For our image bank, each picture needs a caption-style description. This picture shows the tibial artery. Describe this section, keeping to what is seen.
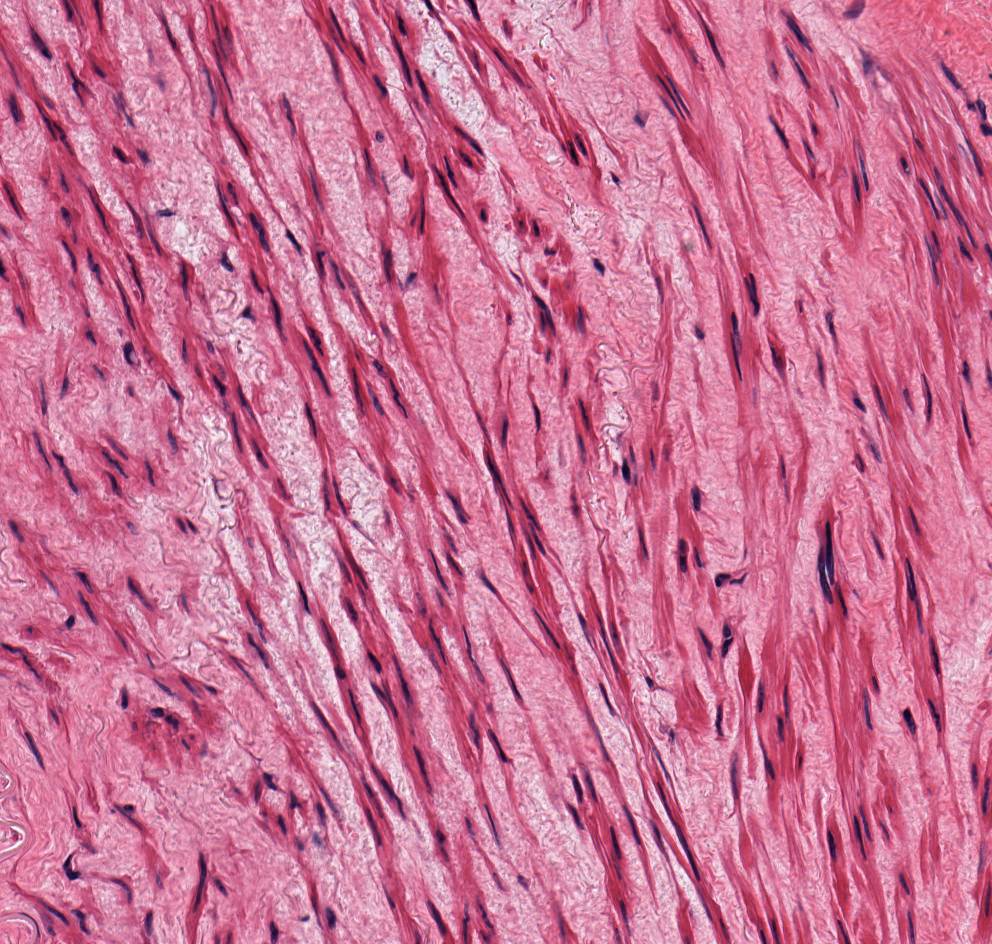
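Deep pink cytoplasm marks the spindle cells, staining darker than the stroma between the bundles. Their nuclei are thin, elongated and dark blue, lying along the length of the bundles. Throughout the field these nuclei are fairly uniform in size and shape. Pale pink, finely wavy fibrillar collagen lies between the bundles.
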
